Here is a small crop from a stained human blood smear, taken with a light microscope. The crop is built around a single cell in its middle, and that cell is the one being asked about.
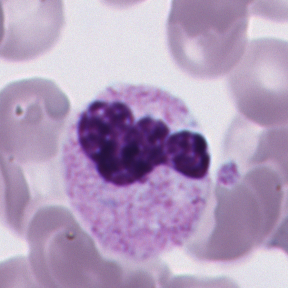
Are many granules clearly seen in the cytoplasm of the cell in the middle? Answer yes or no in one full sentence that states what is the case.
Yes, many visible granules are held in the cytoplasm of the cell.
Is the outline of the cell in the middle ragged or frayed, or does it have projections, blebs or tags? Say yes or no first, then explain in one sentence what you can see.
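No. The cell outline is roughly round and smooth.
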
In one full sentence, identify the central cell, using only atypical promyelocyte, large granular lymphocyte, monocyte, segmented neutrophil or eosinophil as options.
This crop has a segmented neutrophil at its centre.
